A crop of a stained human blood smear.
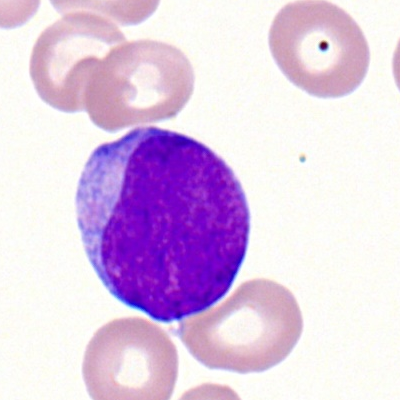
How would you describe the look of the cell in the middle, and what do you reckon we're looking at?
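Smooth oval outline; surface without projections. Nucleus occupies most of the cell, positioned toward the right. Cytoplasm pale blue. Myeloblast.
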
